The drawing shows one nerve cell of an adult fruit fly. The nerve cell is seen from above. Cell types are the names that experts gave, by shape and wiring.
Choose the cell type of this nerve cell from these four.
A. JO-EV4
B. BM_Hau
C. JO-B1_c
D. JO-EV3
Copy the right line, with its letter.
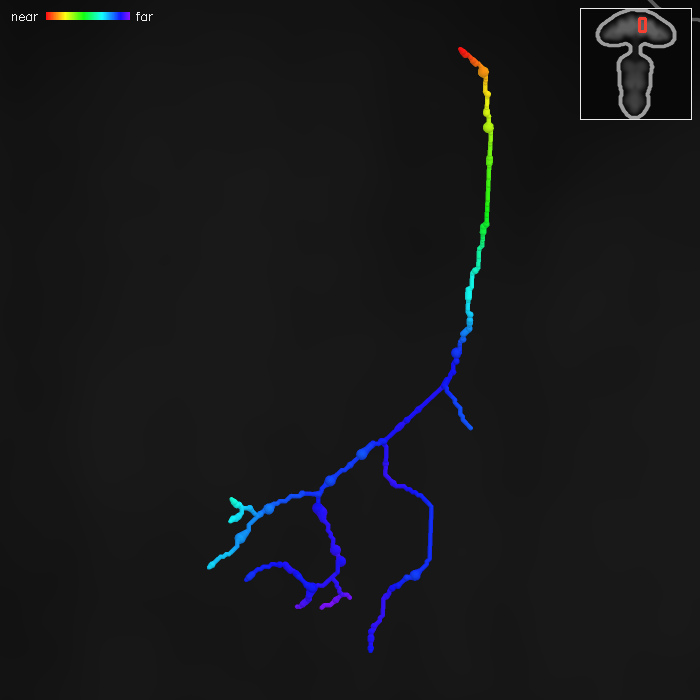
A. JO-EV4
